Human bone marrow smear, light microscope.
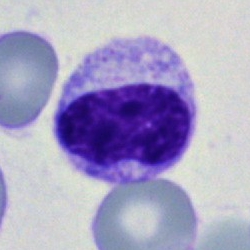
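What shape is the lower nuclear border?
It has a shallow indentation.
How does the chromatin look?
Dark purple, coarsely clumped, with strands.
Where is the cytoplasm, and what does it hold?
Pale lilac, it forms a wide band above the nucleus, with fine purple granules scattered through it.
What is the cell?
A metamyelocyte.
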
